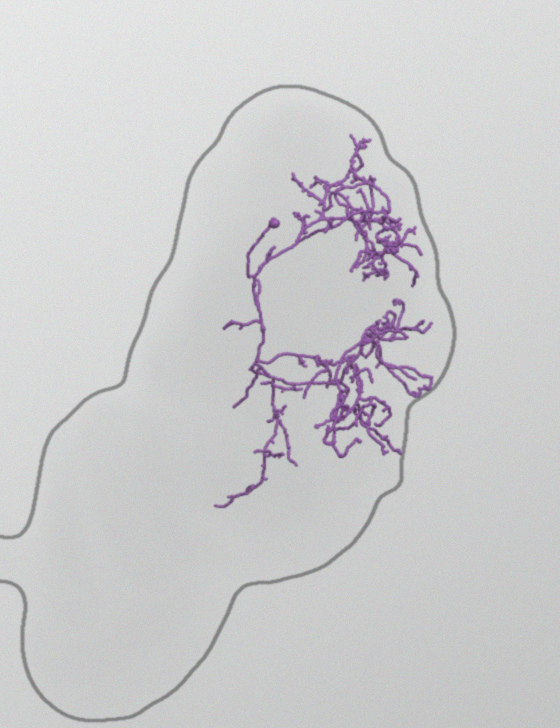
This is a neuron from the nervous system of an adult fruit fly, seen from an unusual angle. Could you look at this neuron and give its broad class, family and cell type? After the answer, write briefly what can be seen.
This is a central-brain intrinsic neuron. Its family is ALIN. The cell type is ALIN1. Dozens of branch ends can be seen. In this view it is taller than it is wide.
